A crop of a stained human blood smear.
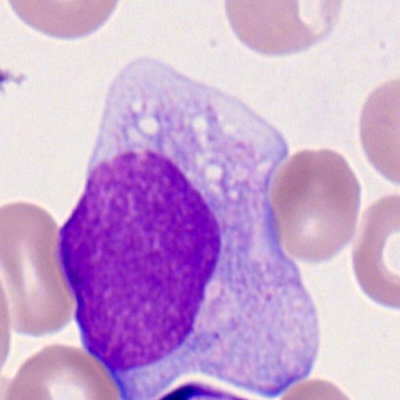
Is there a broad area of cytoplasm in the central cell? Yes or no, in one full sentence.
Yes, in this cell the cytoplasm is broad.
